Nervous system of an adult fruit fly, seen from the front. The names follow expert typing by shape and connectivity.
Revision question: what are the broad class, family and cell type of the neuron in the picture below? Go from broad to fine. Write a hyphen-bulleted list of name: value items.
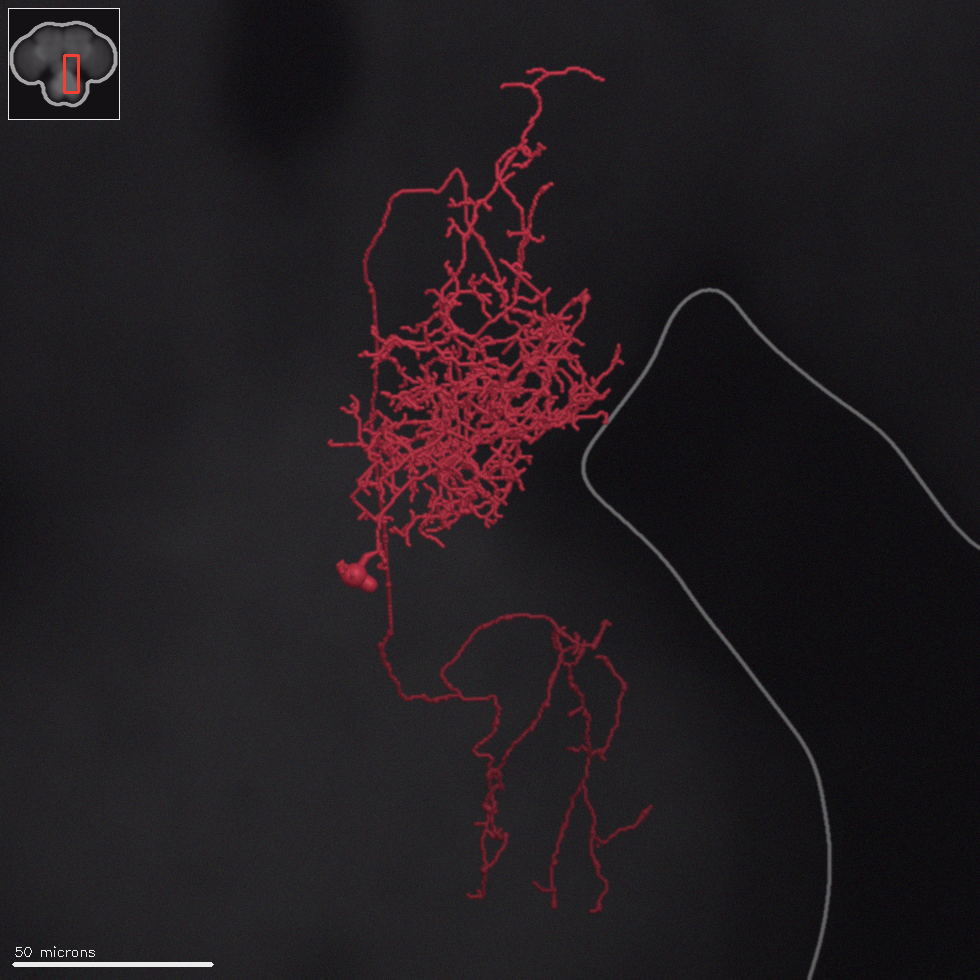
- broad class: descending neuron
- family: hemilineage MX12
- cell type: DNge105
